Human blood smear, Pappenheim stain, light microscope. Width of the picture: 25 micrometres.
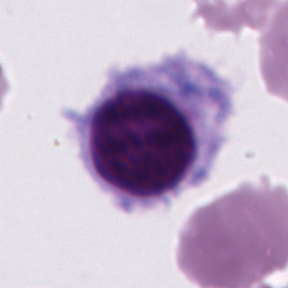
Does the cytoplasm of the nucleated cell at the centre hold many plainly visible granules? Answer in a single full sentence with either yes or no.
No, no granules can be seen in the cytoplasm of this cell.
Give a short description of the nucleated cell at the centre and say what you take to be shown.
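Surface: many short, fine, hair-like projections, on a cell about 14 micrometres across. Nucleus: round, about 9 micrometres across, lying toward the lower left of the cell and filling about 50% of its area. Chromatin: dark purple, with a coarse, clumped texture. Cytoplasm: a pale greyish blue, with its widest band on the upper right side of the nucleus. The cell is a hairy cell.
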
